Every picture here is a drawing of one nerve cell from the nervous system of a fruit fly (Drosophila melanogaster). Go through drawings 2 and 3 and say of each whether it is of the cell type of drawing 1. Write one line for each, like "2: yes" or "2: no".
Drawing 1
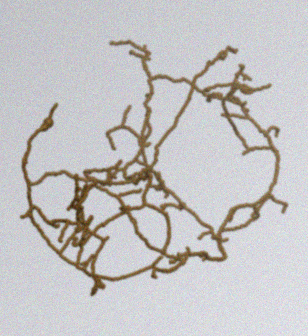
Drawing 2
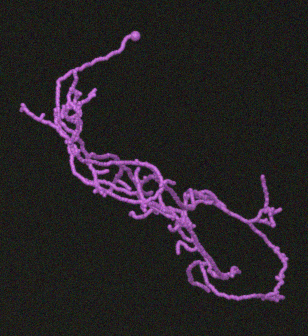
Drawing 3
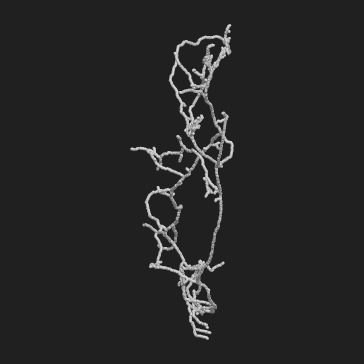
2: yes
3: yes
